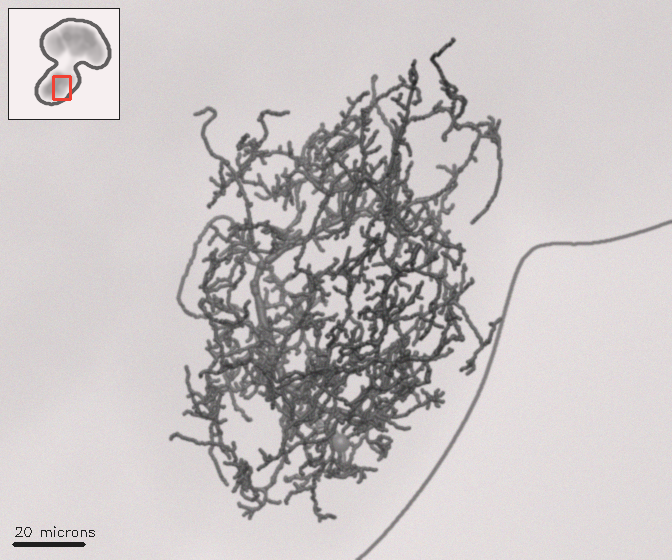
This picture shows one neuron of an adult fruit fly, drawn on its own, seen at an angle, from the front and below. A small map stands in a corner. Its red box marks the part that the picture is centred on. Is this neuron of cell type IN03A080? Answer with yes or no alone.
no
